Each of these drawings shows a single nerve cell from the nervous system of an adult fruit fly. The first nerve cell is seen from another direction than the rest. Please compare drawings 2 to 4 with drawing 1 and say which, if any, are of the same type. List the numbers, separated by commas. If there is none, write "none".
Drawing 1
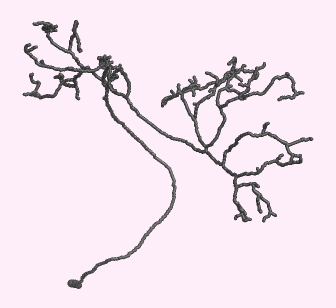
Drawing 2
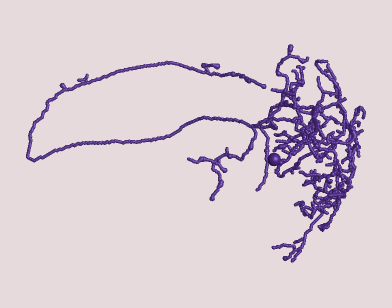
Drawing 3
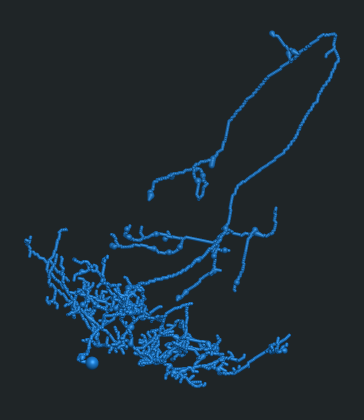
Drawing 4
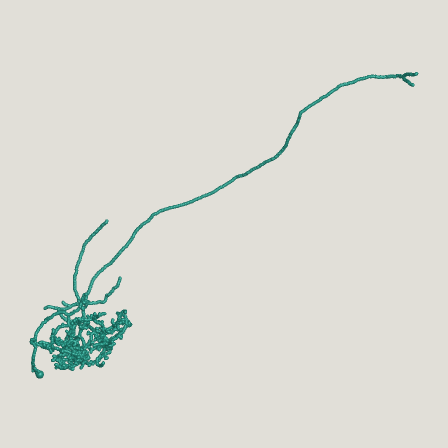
none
